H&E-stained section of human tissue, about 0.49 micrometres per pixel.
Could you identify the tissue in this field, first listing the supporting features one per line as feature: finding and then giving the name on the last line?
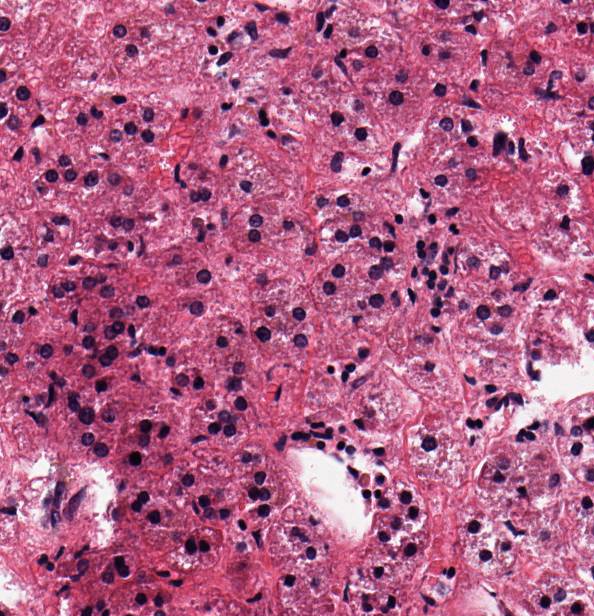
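Arrangement: polygonal cells in nests and cords, field-wide
Septa: thin, pink, fibrous, between the nests
Cytoplasm: abundant, pink, looks finely vacuolated and granular
Capillaries: thin-walled, along the septa, lined by small elongated dark nuclei
Lumens: none; no glands formed
Name: adrenal gland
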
